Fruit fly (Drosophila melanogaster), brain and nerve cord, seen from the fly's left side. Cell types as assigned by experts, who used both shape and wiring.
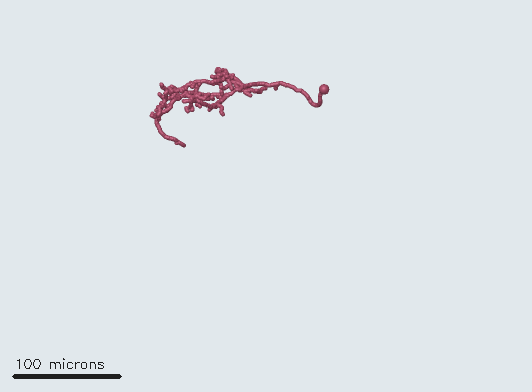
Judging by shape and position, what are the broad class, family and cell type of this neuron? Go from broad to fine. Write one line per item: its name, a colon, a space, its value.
broad class: central-brain intrinsic neuron
family: hemilineage DM6_dorso_lateral
cell type: SIP073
